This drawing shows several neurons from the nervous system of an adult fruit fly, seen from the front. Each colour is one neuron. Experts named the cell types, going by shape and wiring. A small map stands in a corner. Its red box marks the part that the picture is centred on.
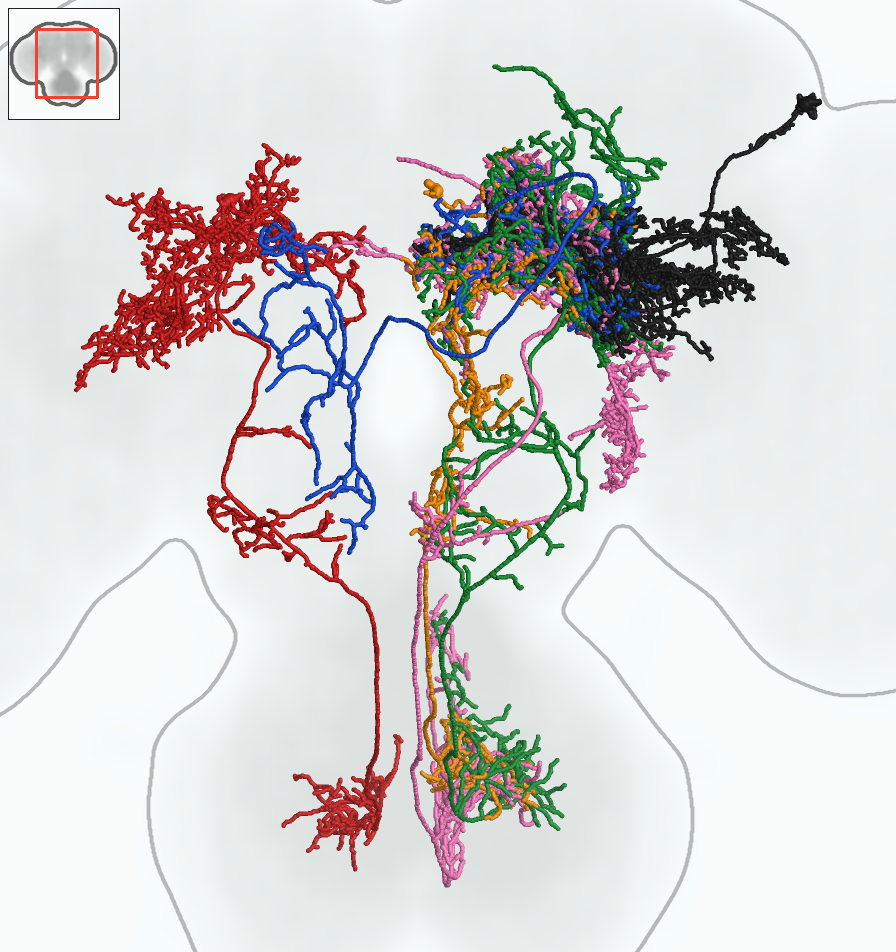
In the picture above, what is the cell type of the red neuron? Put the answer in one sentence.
The cell type is DNp71.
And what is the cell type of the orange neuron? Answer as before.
The cell type is DNpe024.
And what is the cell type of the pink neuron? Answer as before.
The cell type is DNp69.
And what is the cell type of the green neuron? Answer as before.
The cell type is DNp09.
